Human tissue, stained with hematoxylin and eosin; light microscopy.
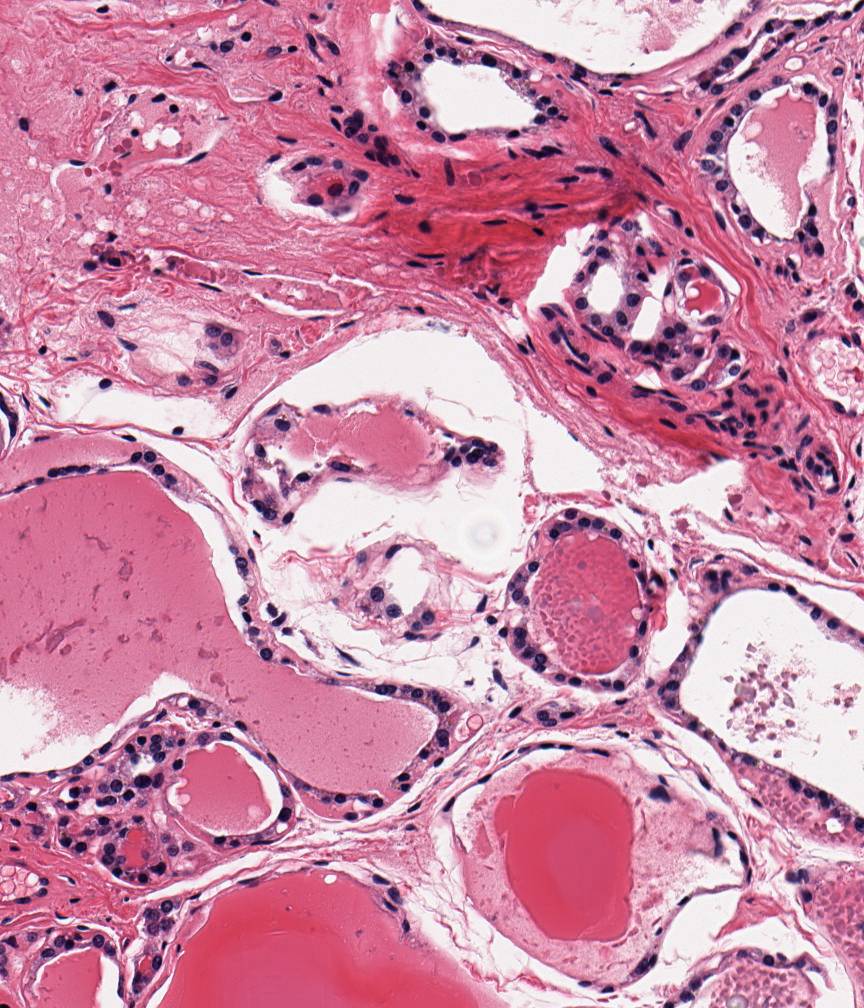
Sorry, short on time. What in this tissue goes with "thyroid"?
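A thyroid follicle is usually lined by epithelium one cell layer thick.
Here each follicle has a single layer of flattened to low cuboidal cells with small dark round nuclei.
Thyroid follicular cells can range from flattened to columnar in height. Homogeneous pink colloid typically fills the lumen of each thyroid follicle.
The lower centre follicle departs from this: its deep red colloid core is surrounded by a paler pink rim. A diagonal band of dense, bright pink collagen with elongated spindle nuclei crosses the upper field.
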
